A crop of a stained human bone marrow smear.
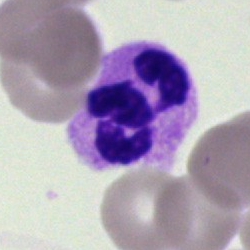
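Segmented neutrophil. Nucleus split into separate lobes linked by narrow strands. Chromatin dark purple, coarsely clumped. Cytoplasm plentiful, pale lilac, with fine, faint lilac granules, not large orange-red ones.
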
